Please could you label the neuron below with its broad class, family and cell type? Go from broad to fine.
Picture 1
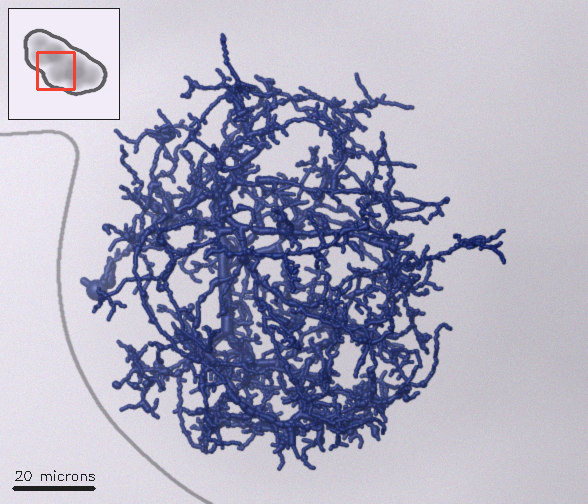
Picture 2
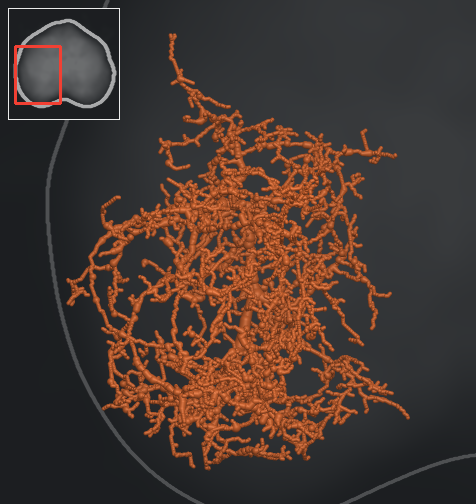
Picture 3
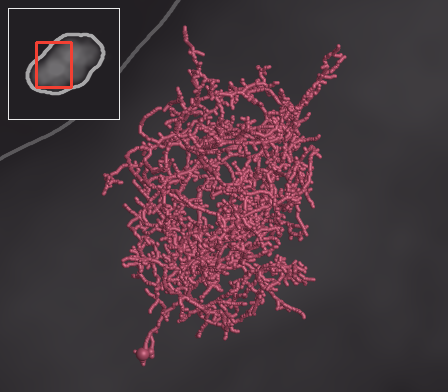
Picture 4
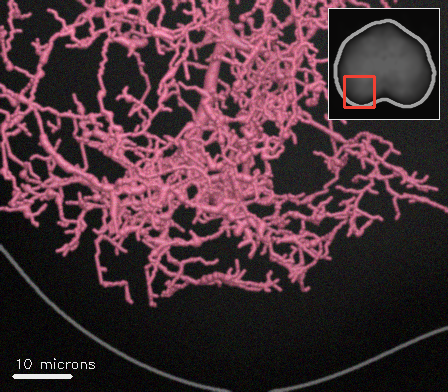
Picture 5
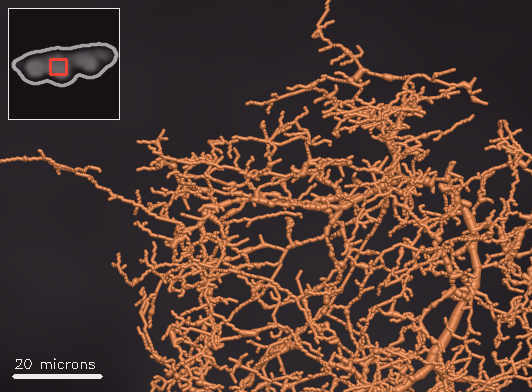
nerve-cord intrinsic neuron; hemilineage 03A; IN03A006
